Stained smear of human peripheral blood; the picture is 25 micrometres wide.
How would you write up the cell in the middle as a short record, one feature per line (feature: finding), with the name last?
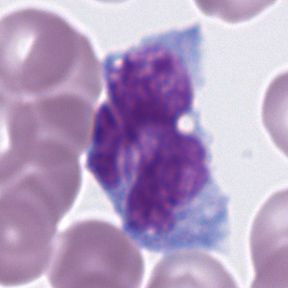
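Outline: irregular, with ragged, frayed edges.
Nucleus: folded over on itself, a pale cleft running roughly top to bottom through its middle.
Cytoplasm: rim widest at the lower right.
Vacuole: one, small, round and clear, at the right edge of the nucleus.
Name: monocyte.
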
